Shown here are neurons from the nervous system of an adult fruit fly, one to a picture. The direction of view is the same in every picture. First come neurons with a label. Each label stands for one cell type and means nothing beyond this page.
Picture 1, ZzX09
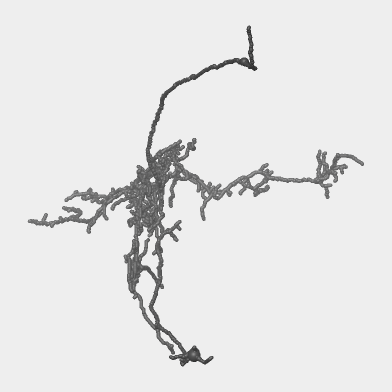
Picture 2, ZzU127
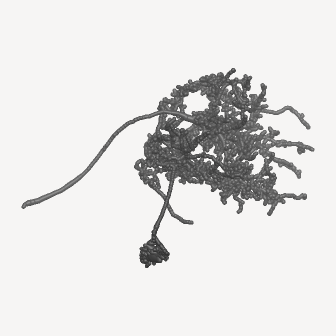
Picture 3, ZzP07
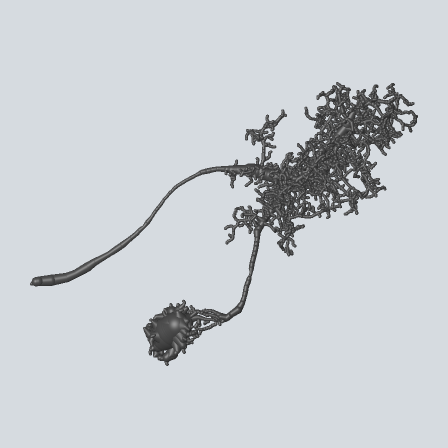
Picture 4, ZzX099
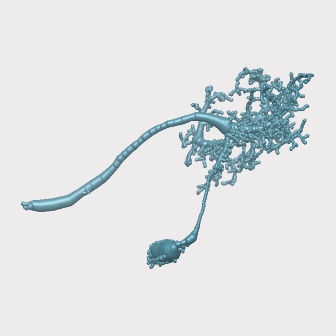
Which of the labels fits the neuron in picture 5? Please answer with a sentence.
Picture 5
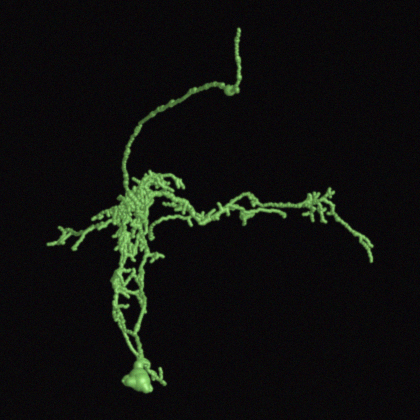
It belongs to ZzX09.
